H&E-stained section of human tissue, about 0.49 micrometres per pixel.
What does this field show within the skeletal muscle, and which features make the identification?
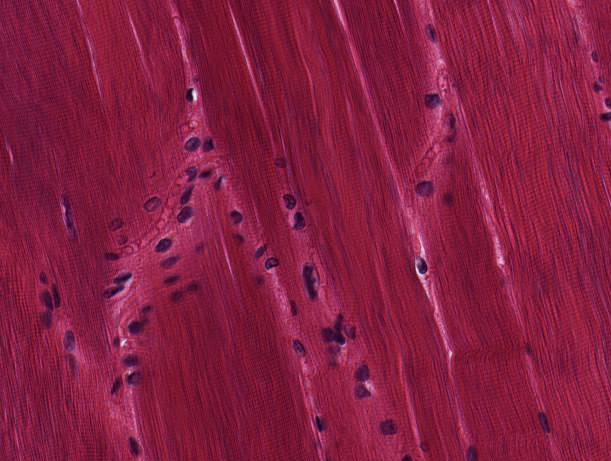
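Skeletal muscle, I'd say. Long, parallel fibres run roughly from top to bottom of the field, and fine cross-striations cross their width throughout. The nuclei sit at the fibre edges, not in the centres; they're dark purple, mostly oval or elongated along the fibres.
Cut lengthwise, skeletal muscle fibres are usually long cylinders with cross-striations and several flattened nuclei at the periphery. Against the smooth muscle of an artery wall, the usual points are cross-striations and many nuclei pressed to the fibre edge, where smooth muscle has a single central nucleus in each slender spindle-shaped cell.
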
